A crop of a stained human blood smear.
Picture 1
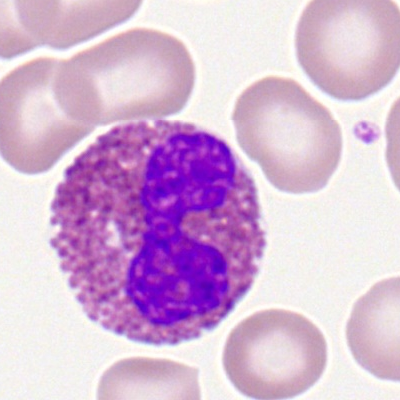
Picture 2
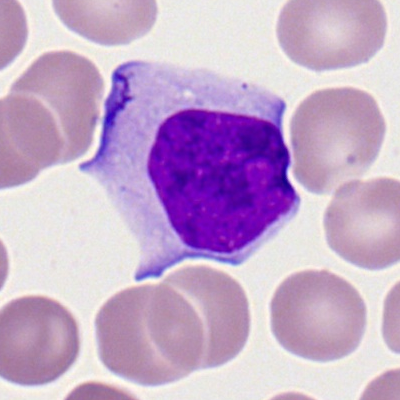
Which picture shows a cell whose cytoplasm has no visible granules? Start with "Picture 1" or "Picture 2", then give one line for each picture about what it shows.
Picture 2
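What picture 1 shows: Coarse granules pack the cytoplasm throughout.
What picture 2 shows: The cytoplasm shows no visible granules.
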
